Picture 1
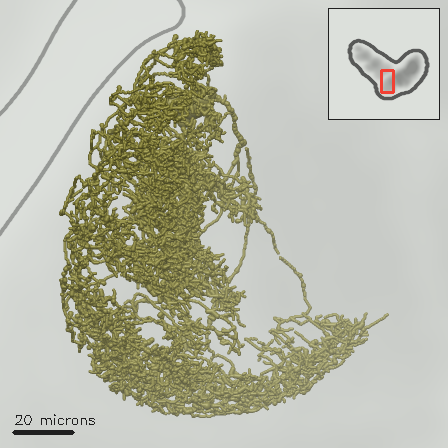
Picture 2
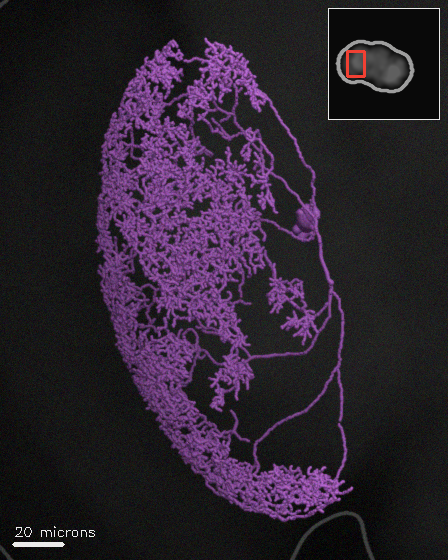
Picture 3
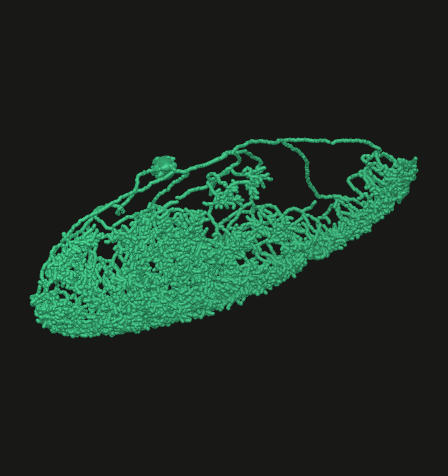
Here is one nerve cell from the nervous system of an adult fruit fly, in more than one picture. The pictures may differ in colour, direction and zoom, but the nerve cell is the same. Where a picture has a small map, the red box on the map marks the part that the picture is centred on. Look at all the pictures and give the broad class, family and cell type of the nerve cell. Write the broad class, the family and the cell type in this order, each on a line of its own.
optic-lobe intrinsic neuron
LPi
LPi12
